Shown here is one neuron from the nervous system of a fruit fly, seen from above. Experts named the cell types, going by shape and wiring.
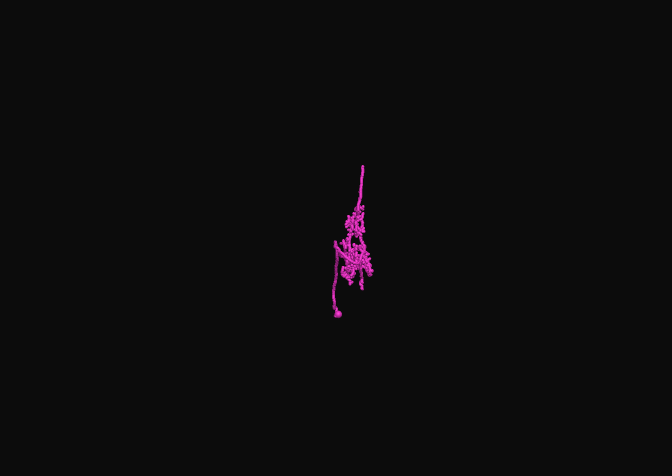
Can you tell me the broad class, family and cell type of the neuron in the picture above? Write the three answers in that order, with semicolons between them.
nerve-cord intrinsic neuron; hemilineage 02A; IN02A032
